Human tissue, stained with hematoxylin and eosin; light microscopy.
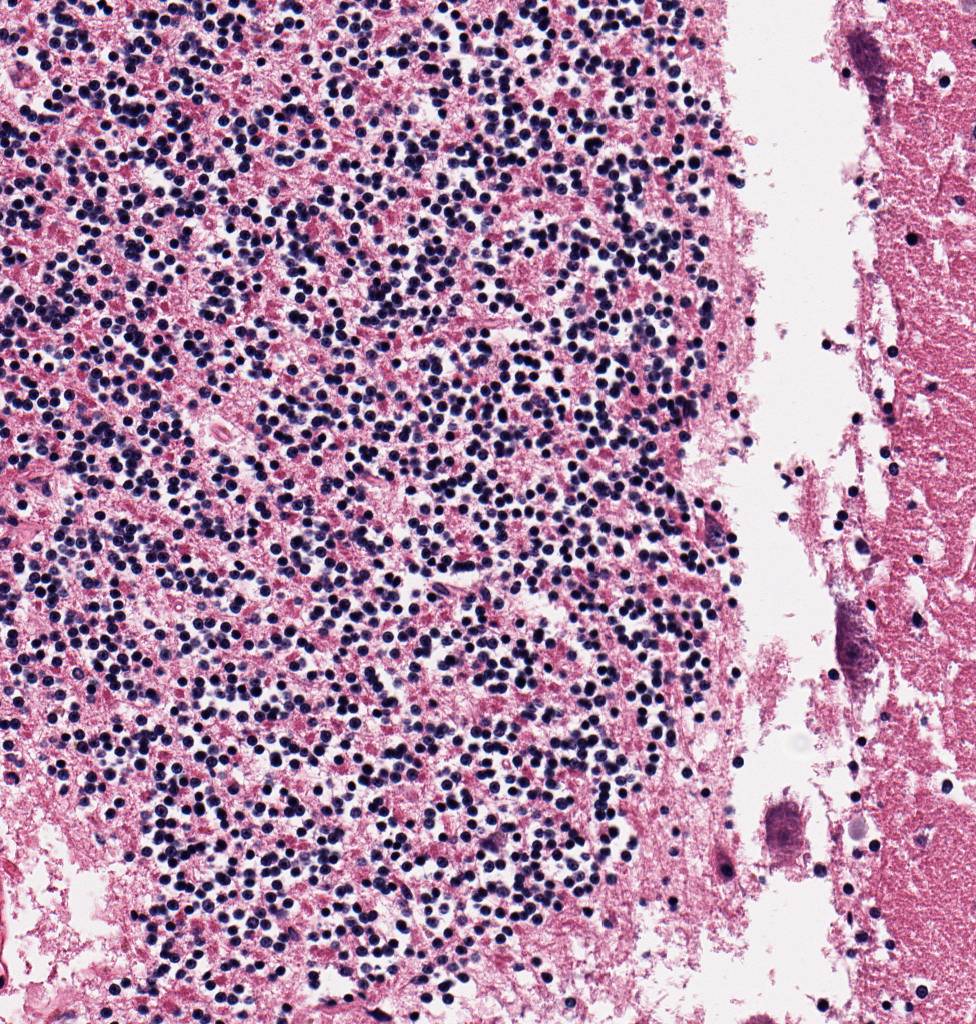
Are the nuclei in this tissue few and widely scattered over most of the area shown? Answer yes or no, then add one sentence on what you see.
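No. The left two-thirds of the field is a dense layer of small dark nuclei, while the right third is paler pink tissue with few nuclei.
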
